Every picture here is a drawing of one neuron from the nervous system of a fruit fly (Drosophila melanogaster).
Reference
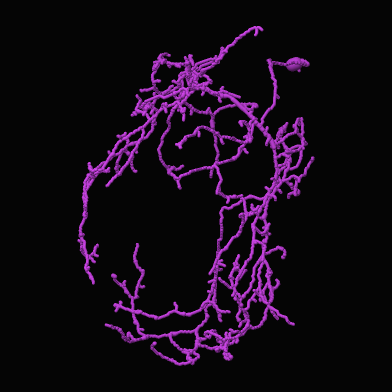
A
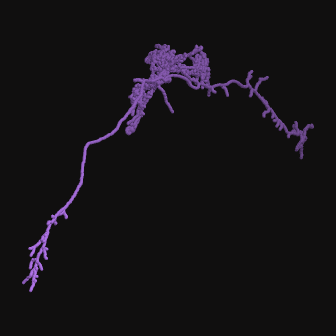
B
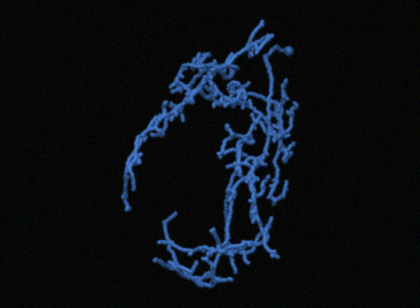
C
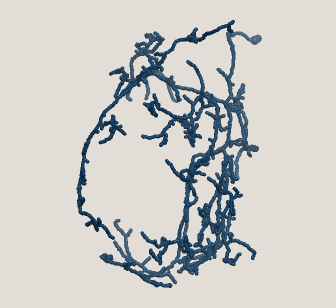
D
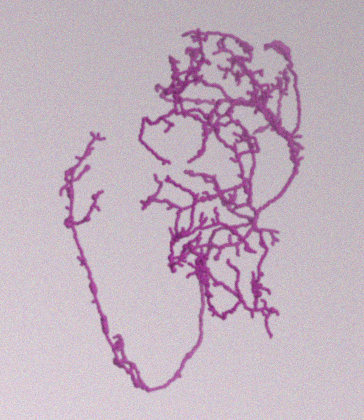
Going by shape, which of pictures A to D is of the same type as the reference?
Picture B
